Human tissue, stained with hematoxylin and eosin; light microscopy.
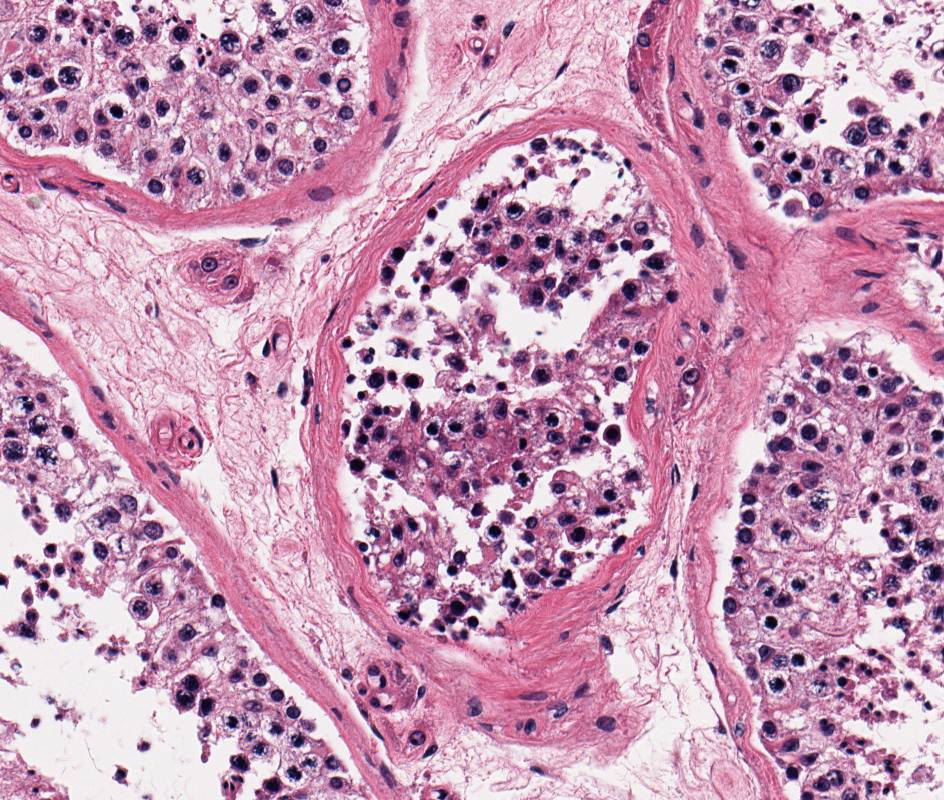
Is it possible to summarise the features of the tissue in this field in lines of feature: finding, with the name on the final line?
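Architecture: rounded tubules cut across, separated by bands of pink fibrous tissue; one whole tubule central, parts of others at the edges.
Central tubule: loosely scattered, detached cells with many small, dark, shrunken nuclei; no orderly layered lining.
Corner tubules: filled with rounded cells, many with large round nuclei and coarse, clumped dark chromatin.
Stroma (upper left, left centre): loose, pale, wispy.
Name: testis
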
